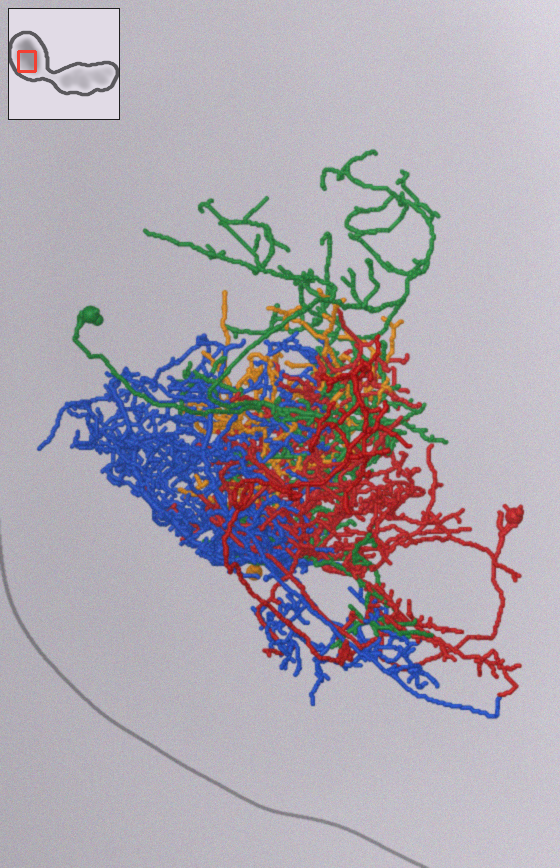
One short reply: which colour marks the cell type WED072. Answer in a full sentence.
The colour is green.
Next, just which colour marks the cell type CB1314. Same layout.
The colour is orange.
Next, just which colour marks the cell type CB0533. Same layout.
The colour is red.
